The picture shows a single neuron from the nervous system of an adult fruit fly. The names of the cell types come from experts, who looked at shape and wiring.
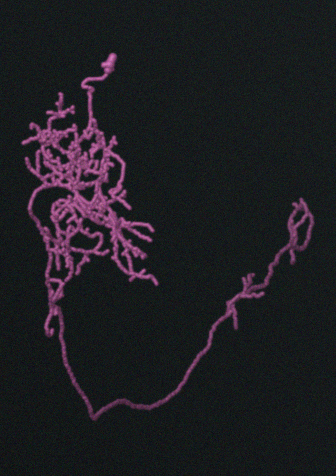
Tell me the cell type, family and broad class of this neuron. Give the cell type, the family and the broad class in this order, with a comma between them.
DNpe004, DNpe, descending neuron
